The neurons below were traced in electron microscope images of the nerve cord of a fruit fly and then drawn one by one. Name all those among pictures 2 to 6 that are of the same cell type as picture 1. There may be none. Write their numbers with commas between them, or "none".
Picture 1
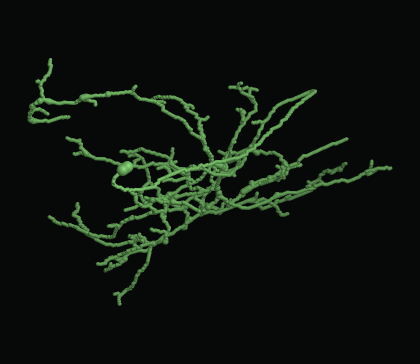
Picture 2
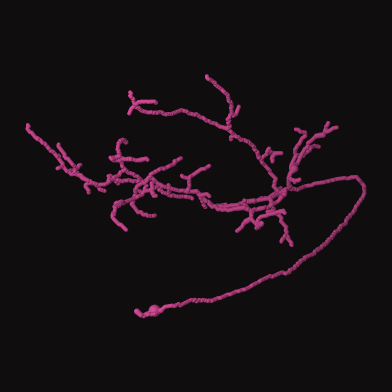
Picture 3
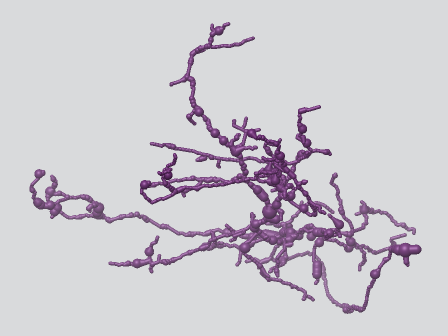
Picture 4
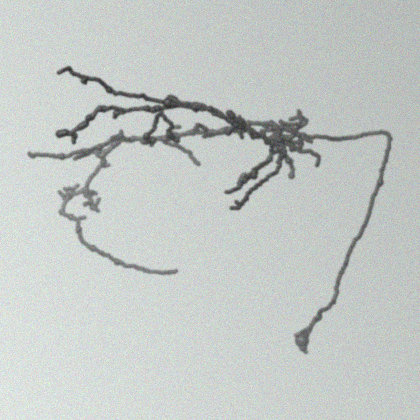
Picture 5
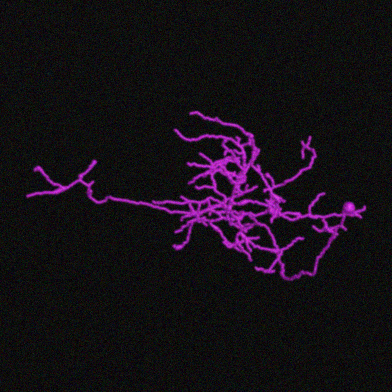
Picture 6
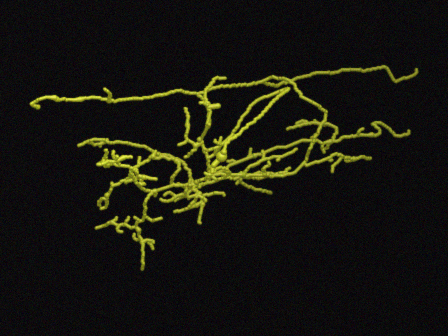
3, 5, 6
